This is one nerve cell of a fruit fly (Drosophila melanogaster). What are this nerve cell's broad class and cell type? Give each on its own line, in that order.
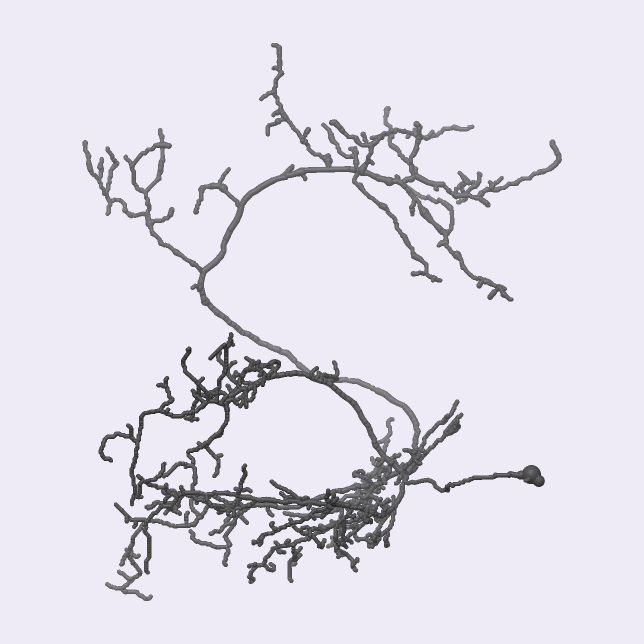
central-brain intrinsic neuron
GNG385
